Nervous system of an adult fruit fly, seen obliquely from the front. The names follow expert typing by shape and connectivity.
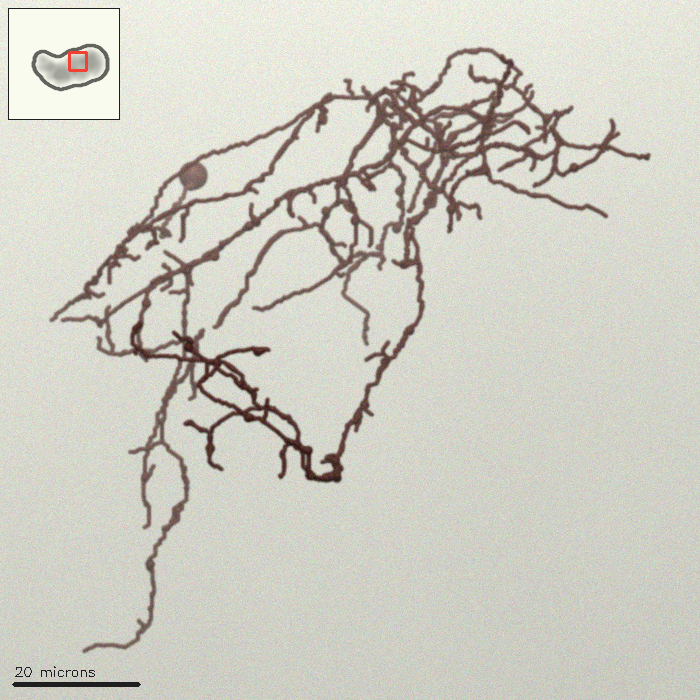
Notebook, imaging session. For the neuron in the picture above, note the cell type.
SMP393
